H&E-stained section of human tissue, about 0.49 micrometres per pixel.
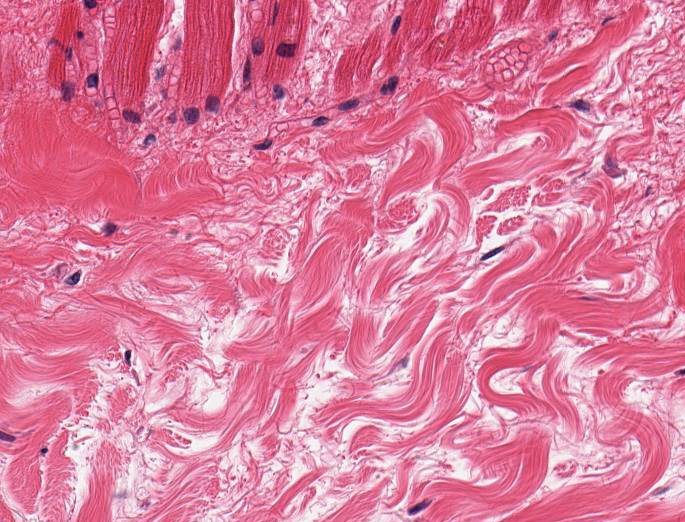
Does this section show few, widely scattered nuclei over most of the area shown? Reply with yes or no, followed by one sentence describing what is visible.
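Yes. Nuclei among the collagen bundles are sparse, dark and elongated.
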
